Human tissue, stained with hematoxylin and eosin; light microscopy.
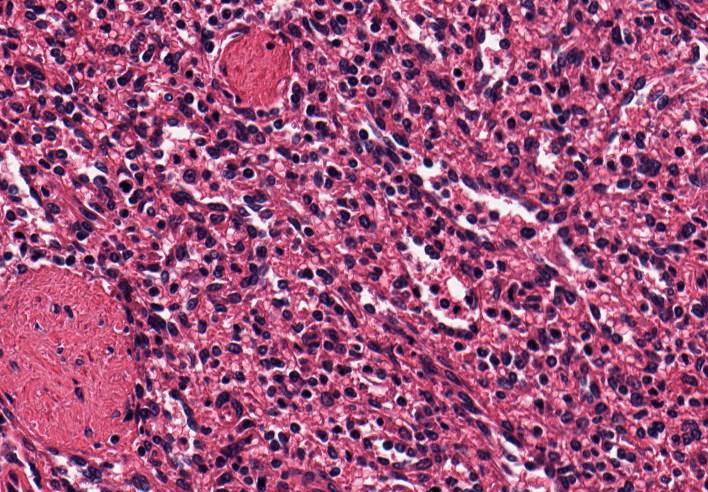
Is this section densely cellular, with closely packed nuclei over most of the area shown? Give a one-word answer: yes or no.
Yes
